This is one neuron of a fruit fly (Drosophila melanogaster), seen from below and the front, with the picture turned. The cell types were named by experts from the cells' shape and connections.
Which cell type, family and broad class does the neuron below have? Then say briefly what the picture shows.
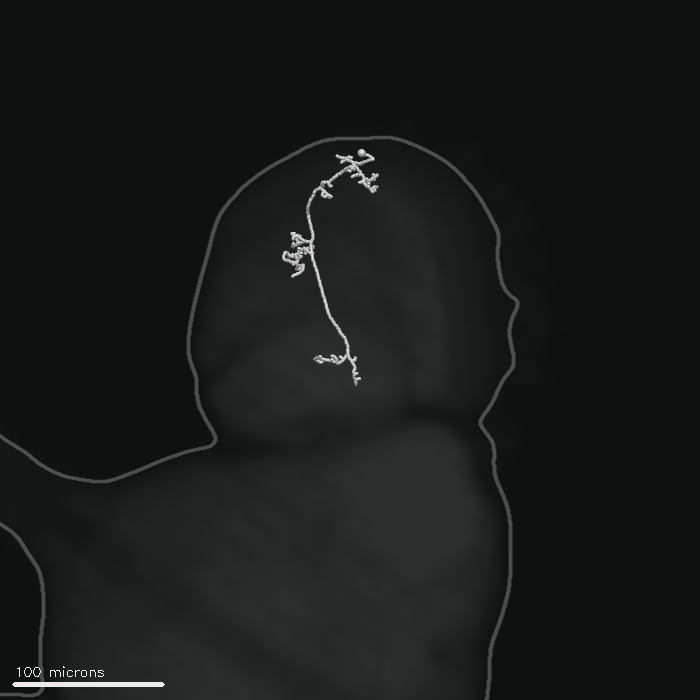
It is of cell type TmY4. The family is TmY. Its broad class is optic-lobe intrinsic neuron. It is in the brain and does not reach the nerve cord. The cell body can be seen at the top of the picture. By the scale bar it is about 160 microns tall in this view.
